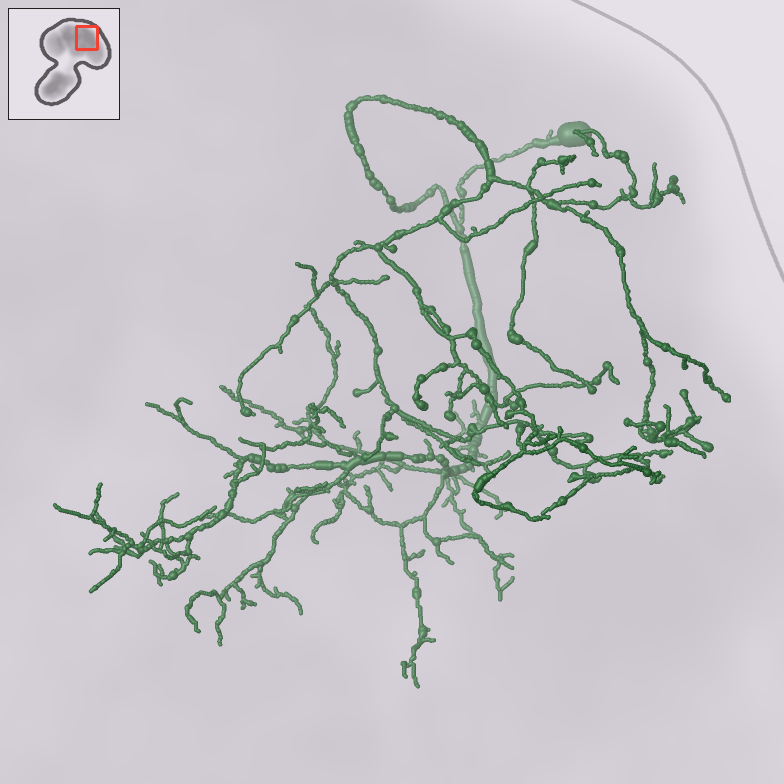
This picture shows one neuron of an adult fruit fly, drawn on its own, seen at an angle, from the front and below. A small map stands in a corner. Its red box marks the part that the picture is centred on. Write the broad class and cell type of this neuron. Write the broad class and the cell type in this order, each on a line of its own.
central-brain intrinsic neuron
PLP079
